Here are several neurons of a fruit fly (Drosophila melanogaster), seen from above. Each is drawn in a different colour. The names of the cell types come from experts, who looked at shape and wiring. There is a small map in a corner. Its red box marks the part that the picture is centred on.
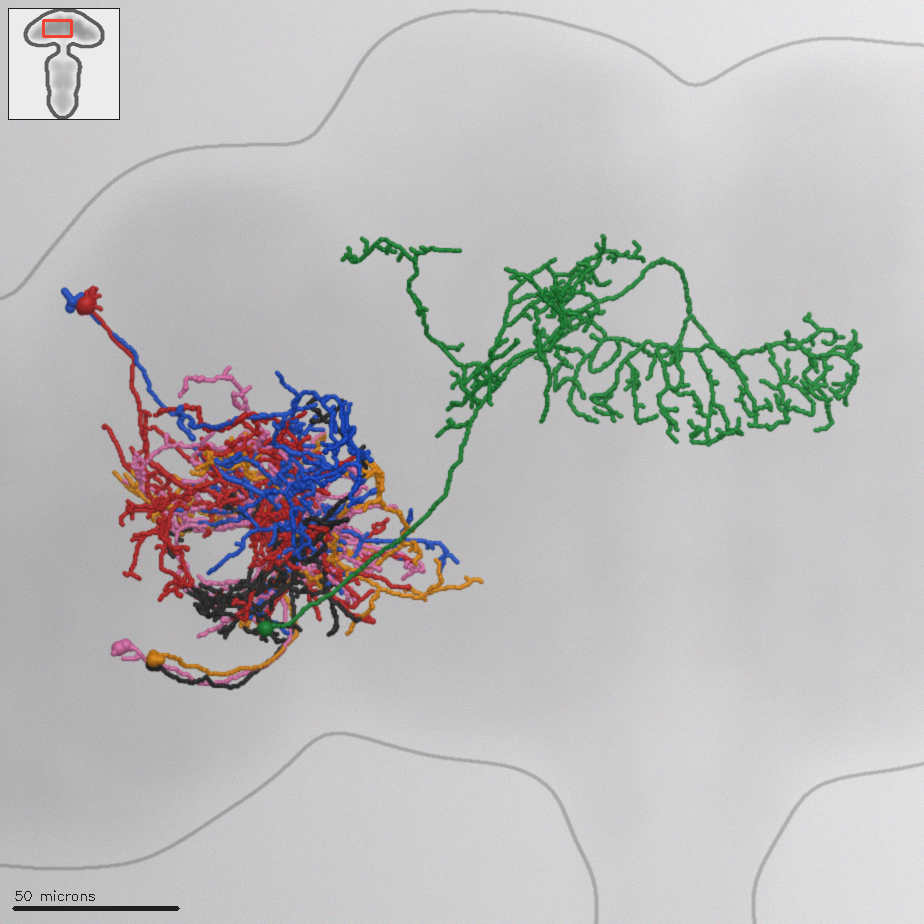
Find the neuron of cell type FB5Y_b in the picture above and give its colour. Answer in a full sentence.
The colour is green.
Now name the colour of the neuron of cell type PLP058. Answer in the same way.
The colour is red.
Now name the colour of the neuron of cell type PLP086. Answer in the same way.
The colour is black.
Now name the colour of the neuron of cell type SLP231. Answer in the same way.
The colour is blue.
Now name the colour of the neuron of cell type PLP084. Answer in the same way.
The colour is pink.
